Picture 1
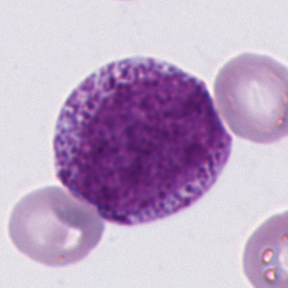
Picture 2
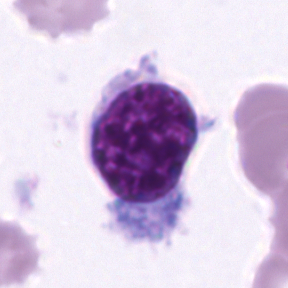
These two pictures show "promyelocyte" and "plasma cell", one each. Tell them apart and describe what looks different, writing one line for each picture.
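The cell in picture 1 is a promyelocyte. The cell outline is round and smooth.
The cell in picture 2 is a plasma cell. The lower edge of the cytoplasm is ragged and breaks up into small fragments.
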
